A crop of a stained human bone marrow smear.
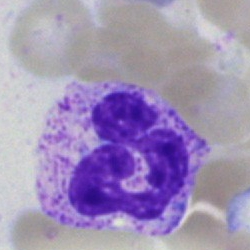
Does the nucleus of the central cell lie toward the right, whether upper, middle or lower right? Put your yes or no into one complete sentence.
Yes, in this cell the nucleus is positioned toward the right.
